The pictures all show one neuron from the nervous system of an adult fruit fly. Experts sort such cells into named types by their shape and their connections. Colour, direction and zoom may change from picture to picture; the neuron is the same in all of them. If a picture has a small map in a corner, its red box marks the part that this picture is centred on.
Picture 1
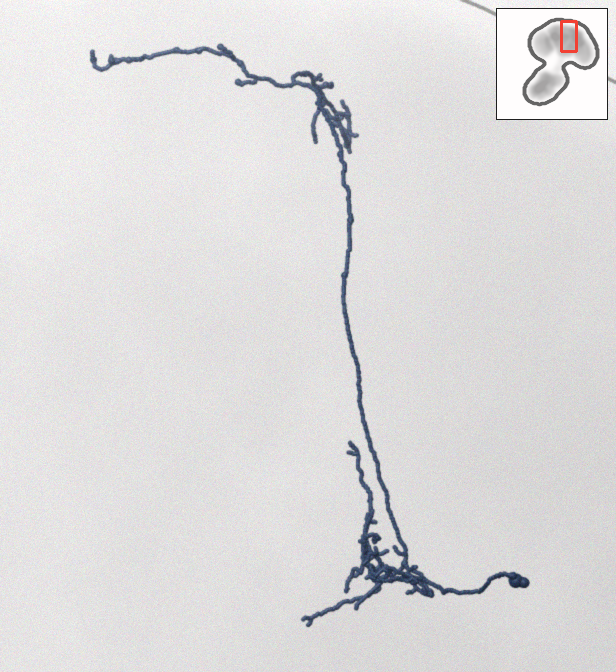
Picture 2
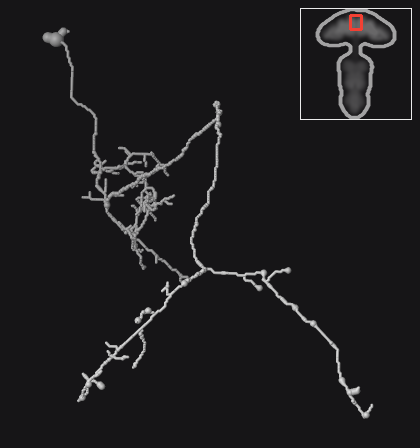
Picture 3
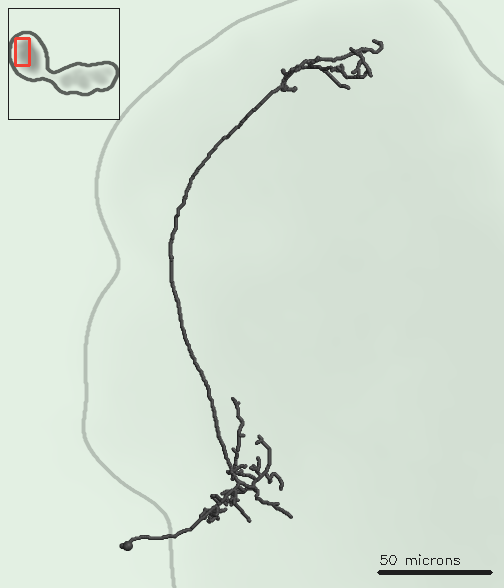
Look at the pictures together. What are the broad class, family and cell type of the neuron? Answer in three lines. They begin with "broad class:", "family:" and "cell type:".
broad class: central-brain intrinsic neuron
family: hemilineage FLAa2
cell type: SMP738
